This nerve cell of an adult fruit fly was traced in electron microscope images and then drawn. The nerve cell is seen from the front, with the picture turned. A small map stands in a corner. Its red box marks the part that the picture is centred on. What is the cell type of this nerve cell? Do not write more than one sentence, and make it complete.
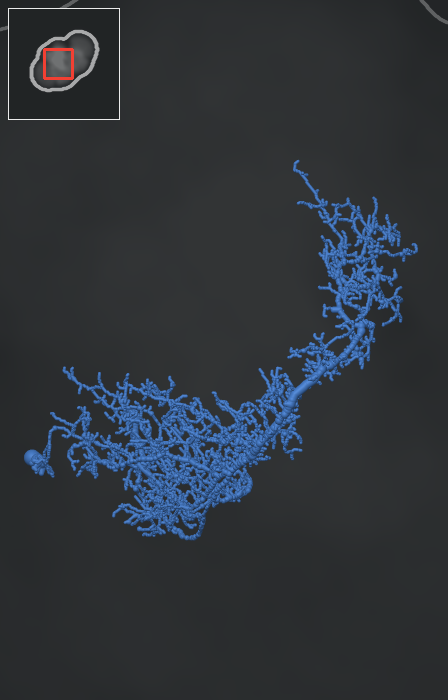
A cell of type MNhl59 is what this nerve cell is.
